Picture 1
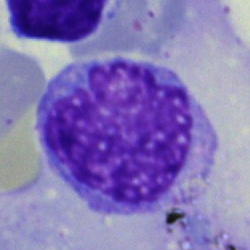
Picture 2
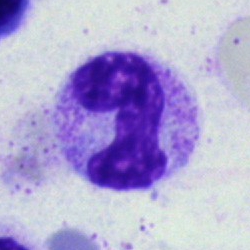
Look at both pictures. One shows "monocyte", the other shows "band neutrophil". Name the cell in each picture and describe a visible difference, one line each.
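Picture 1: monocyte. No distinct granules are visible in the cytoplasm.
Picture 2: band neutrophil. Fine, small pinkish-purple granules are scattered throughout the cytoplasm.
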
